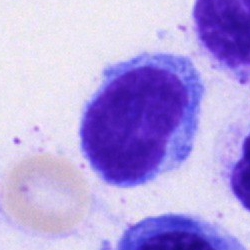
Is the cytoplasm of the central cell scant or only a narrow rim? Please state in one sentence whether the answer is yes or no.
Yes, around the nucleus there is only a narrow rim of cytoplasm.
